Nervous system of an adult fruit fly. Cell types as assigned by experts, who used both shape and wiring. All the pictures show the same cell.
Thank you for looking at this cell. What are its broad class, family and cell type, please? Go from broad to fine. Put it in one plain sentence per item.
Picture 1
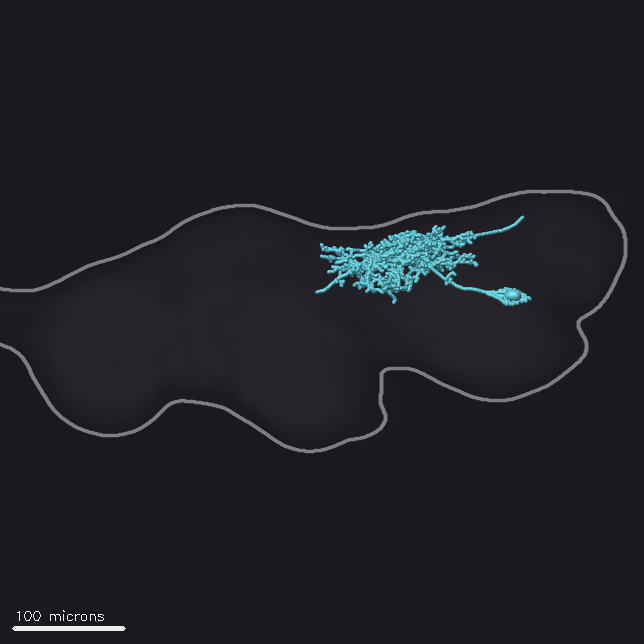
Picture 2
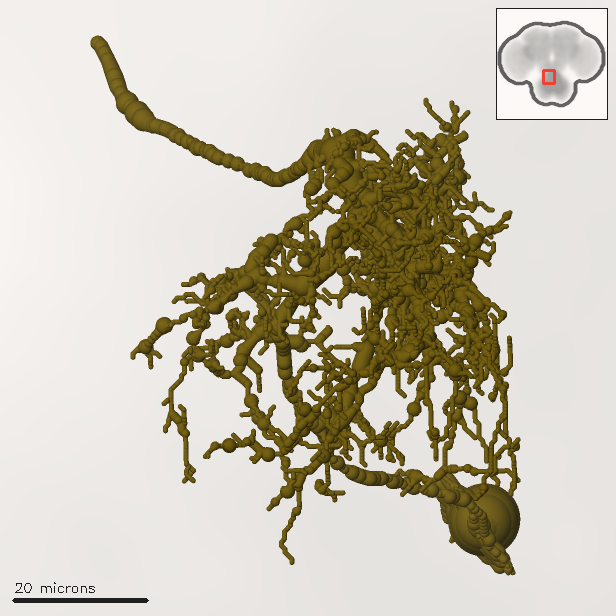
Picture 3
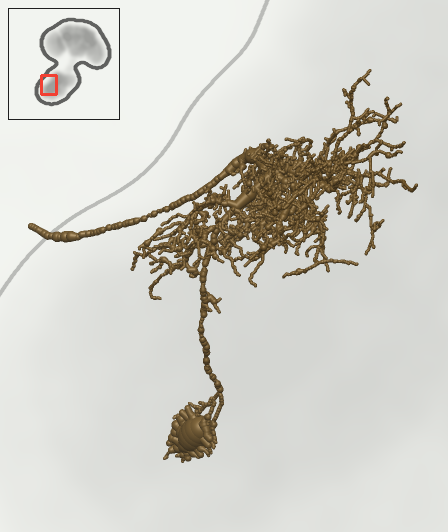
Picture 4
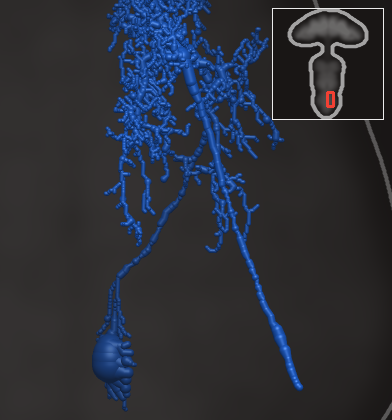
A motor neuron of the nerve cord of hemilineage 03B, type MNad41.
